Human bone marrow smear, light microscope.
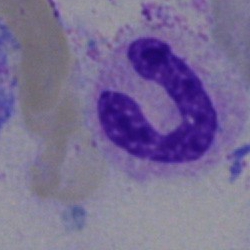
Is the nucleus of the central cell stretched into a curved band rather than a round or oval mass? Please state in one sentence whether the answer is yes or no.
Yes, the cell has a band-shaped, curved nucleus without separate lobes.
